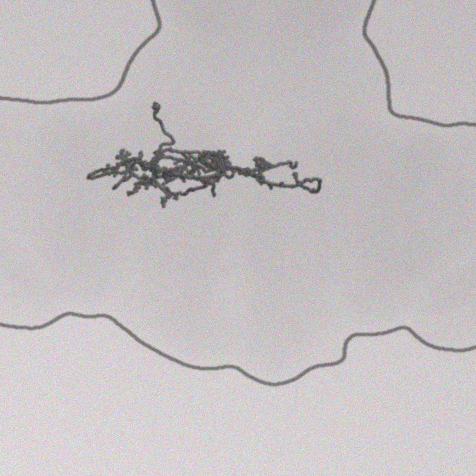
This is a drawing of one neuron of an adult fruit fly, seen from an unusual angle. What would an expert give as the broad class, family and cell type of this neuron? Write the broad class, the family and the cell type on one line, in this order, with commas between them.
central-brain intrinsic neuron, hemilineage PSp3, IB051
